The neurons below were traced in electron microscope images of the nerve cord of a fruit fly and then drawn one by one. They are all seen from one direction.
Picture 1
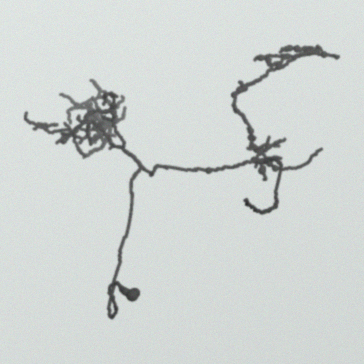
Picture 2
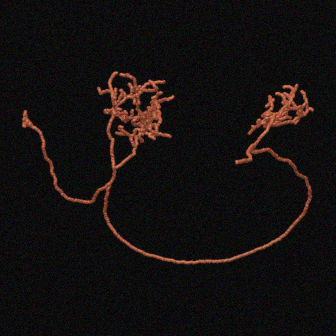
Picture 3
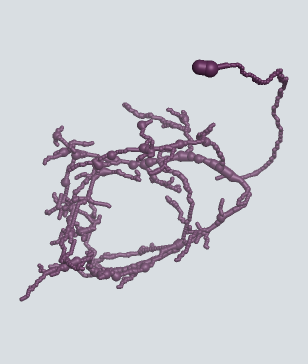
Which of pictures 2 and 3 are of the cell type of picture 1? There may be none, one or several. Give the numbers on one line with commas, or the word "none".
none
